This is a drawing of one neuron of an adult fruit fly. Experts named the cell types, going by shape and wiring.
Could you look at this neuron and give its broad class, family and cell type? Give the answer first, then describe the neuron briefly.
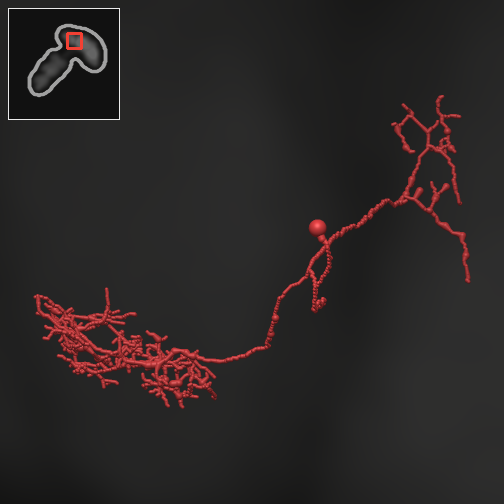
It is a visual projection neuron. The family is LC. It is of cell type LC15. It lies in the brain. The picture shows dozens of branch ends.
